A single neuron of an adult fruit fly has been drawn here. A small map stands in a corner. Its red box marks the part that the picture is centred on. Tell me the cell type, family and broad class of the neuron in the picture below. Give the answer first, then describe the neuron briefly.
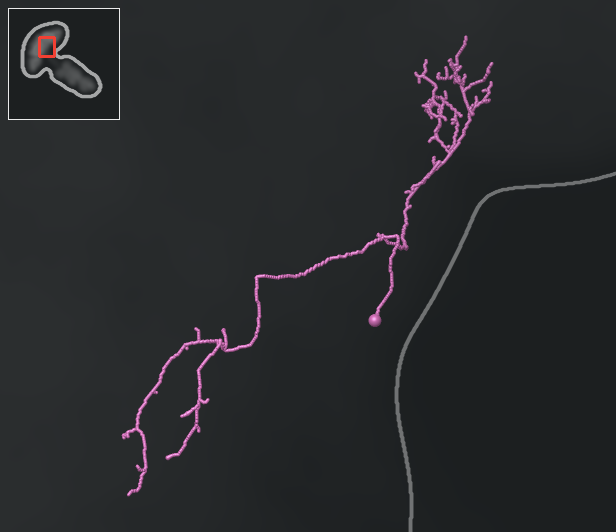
The cell type is CB2694. The family is hemilineage DM6_posterior. This is a central-brain intrinsic neuron. It is in the brain and does not reach the nerve cord. The cell body is in the middle of the picture.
